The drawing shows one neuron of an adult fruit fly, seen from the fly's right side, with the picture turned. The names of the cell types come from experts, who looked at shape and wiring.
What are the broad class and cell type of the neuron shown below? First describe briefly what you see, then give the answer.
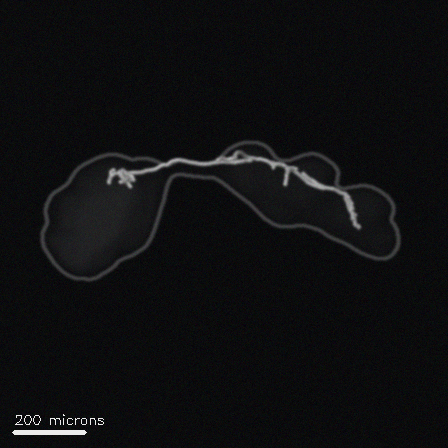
The drawing shows no cell body. From left to right in the picture it spans about 700 microns. This is a sensory neuron ascending to the brain. It is of cell type SAxx02.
